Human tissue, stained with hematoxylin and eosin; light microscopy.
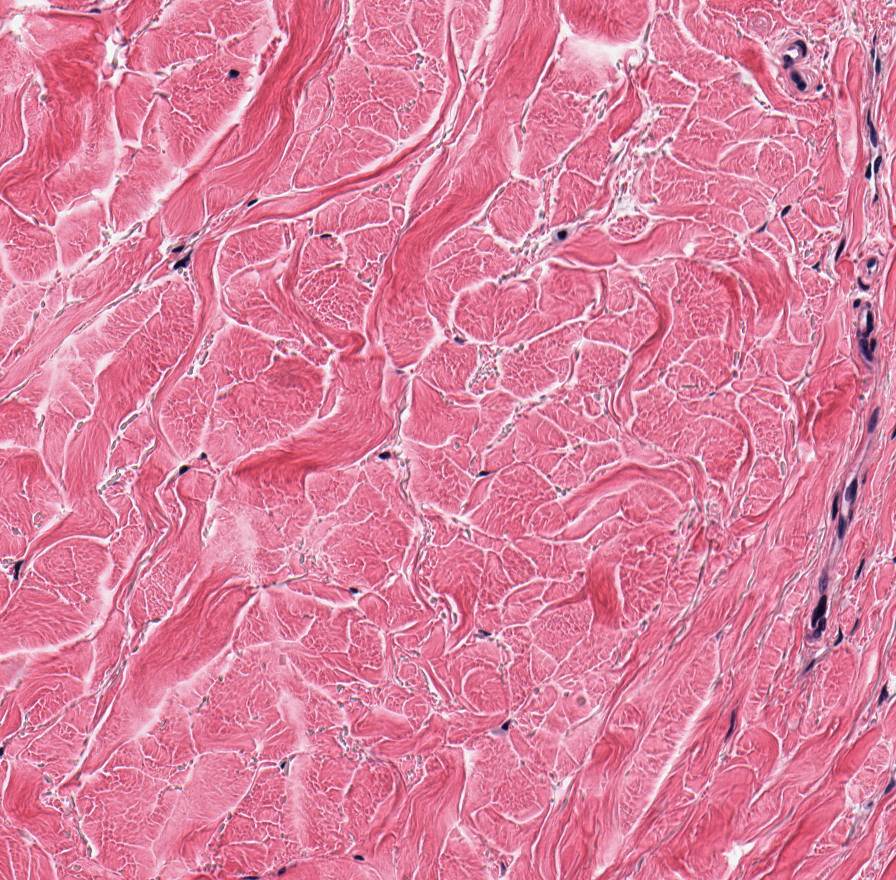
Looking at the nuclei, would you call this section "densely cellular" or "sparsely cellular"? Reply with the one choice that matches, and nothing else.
Sparsely cellular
